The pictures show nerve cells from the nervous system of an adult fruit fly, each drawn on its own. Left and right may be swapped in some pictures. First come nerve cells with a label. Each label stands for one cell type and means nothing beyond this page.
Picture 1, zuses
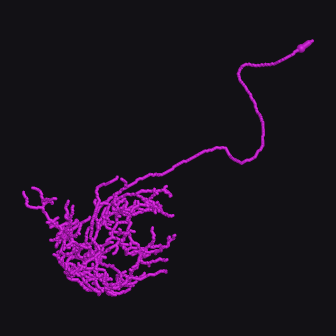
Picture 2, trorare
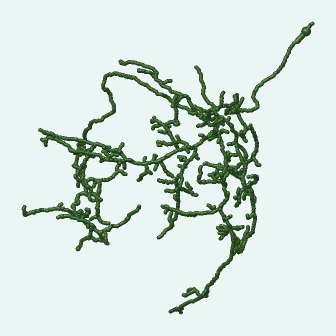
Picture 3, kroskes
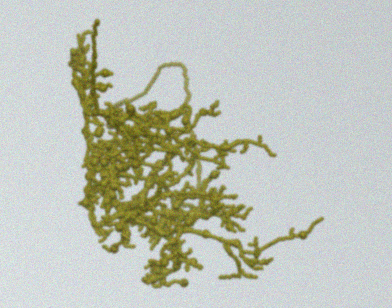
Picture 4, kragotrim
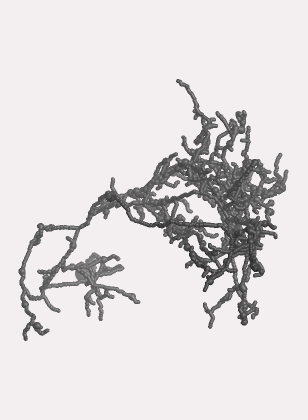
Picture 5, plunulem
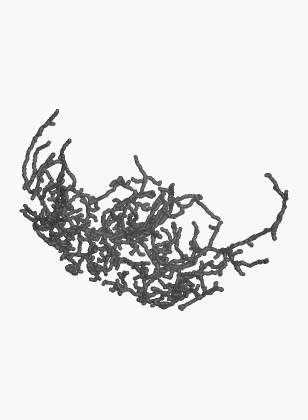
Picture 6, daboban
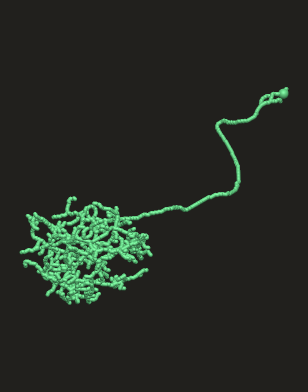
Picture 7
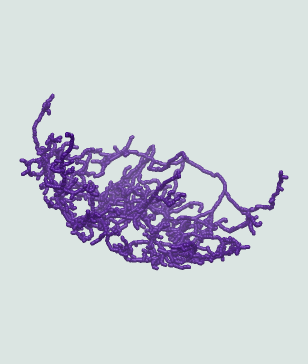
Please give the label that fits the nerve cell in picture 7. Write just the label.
plunulem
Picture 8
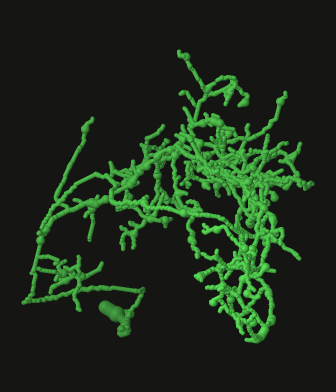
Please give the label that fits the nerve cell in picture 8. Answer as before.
kragotrim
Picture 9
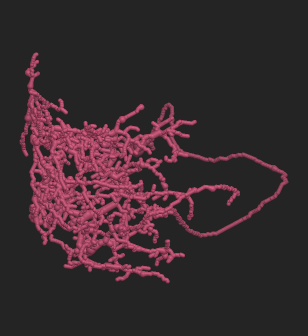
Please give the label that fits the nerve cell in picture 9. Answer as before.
kroskes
